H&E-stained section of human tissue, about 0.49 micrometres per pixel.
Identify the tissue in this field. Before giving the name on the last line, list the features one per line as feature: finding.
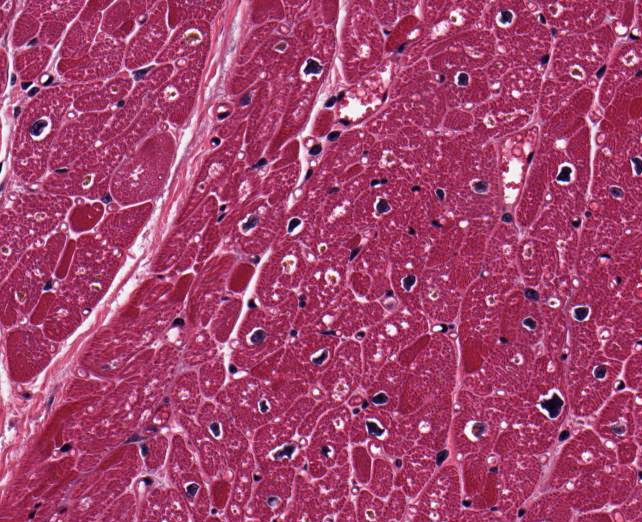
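Plane: fibres mostly in cross-section, rounded and polygonal profiles
Nuclei: central, many with a clear halo
Band: pale pink fibrous connective tissue, diagonal along left, lower left toward top
Between fibres: thin pale connective tissue strands
Name: left ventricle of the heart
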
